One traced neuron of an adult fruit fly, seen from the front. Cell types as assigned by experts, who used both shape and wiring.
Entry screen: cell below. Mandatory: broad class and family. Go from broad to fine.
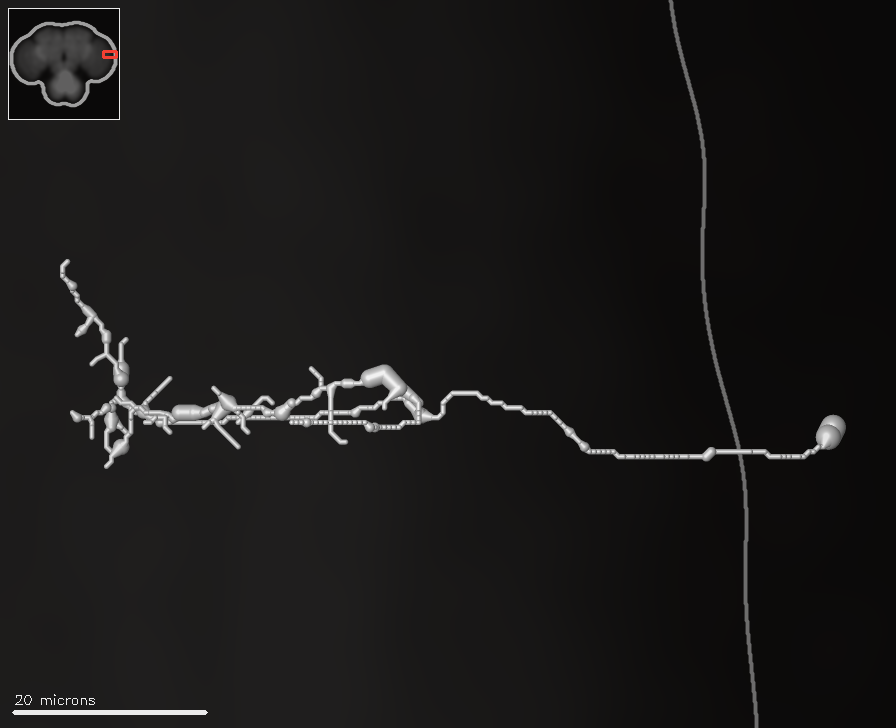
optic-lobe intrinsic neuron; Mi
